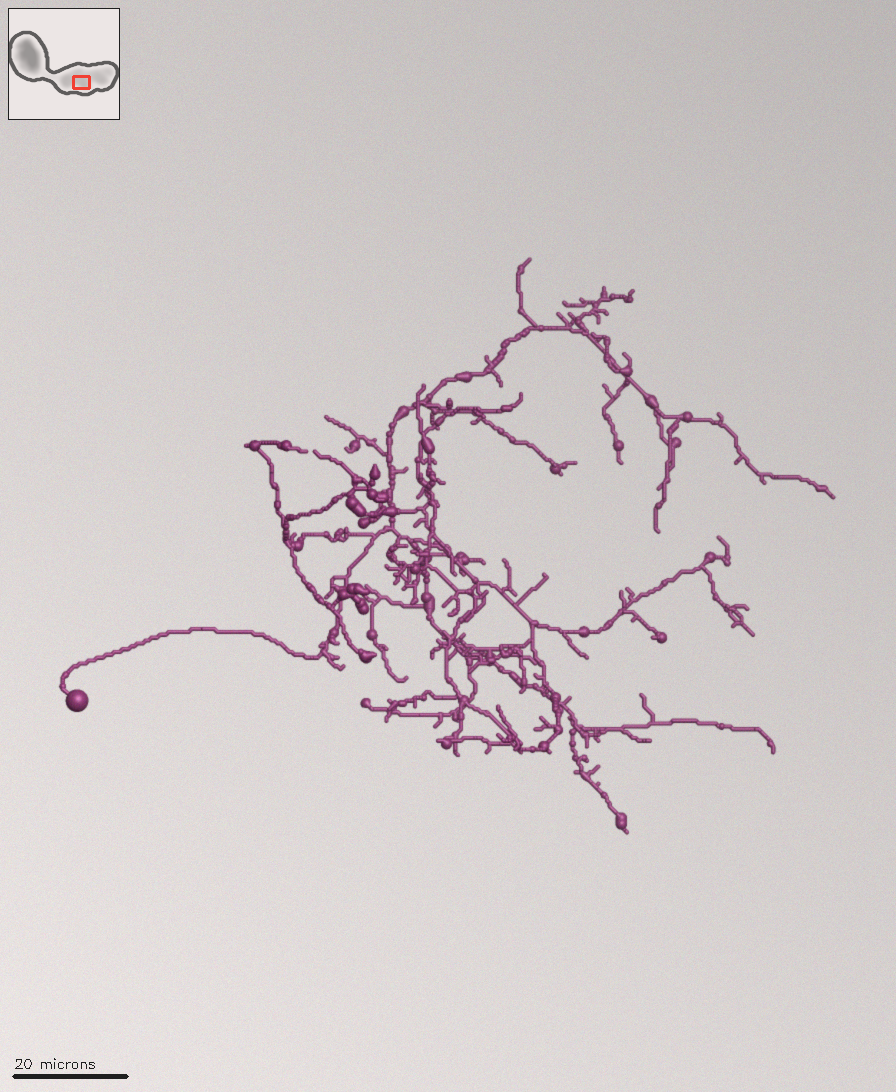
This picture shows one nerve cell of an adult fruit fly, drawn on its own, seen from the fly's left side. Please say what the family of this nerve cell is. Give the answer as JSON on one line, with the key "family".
{"family": "hemilineage 16B"}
